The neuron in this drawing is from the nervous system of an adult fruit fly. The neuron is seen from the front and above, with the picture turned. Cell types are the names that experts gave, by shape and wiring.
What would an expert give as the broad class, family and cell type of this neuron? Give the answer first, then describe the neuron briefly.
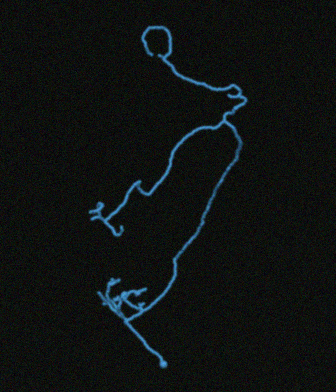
This is a central-brain intrinsic neuron. Its family is called class Kenyon Cell. It is of cell type KCab-s. Its cell body lies at the bottom of the picture. In this view it is taller than it is wide.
